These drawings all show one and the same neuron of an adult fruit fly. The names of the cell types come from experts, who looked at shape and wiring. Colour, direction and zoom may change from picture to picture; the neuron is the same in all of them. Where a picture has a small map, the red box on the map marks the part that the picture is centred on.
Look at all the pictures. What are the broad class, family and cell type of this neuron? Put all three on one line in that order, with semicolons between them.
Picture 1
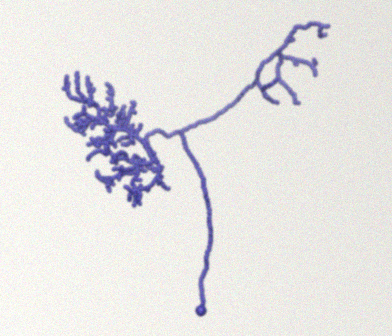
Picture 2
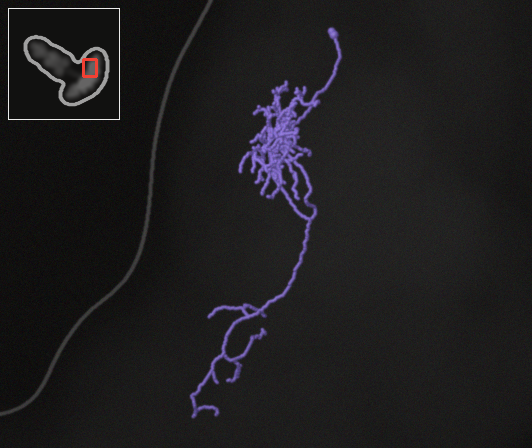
visual projection neuron; hemilineage VPNd1; LC22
